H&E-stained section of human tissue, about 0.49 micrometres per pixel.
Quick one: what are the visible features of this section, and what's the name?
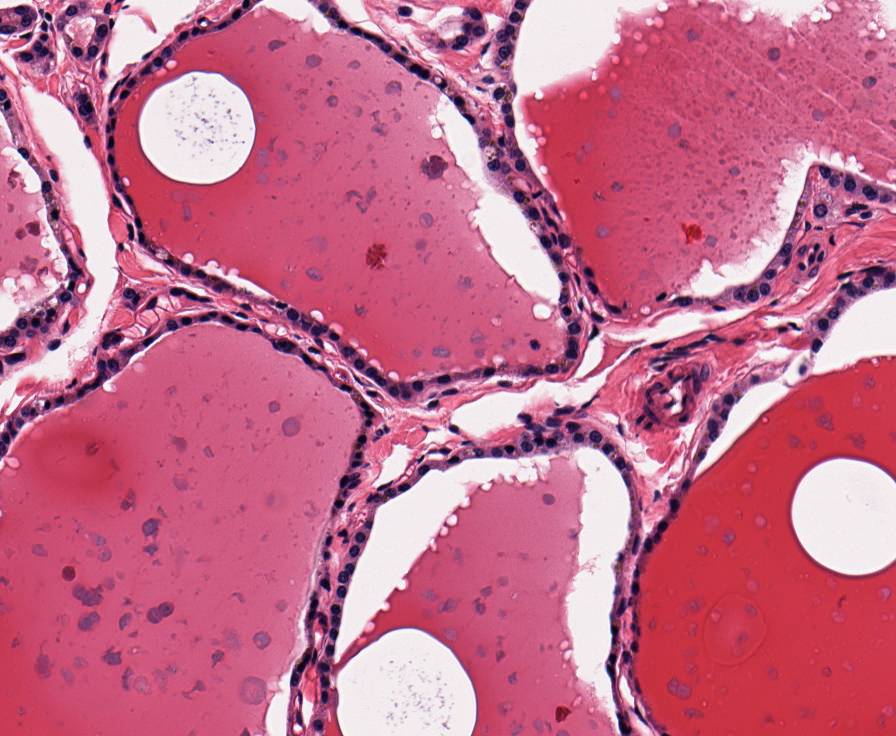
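Each follicle is lined by one layer of flattened to low cuboidal epithelial cells with small, round, dark nuclei in an even, uncrowded row. The lining is smooth, without papillary projections into the lumen. Small round pale bodies are scattered in the pink follicle contents. Thyroid.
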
